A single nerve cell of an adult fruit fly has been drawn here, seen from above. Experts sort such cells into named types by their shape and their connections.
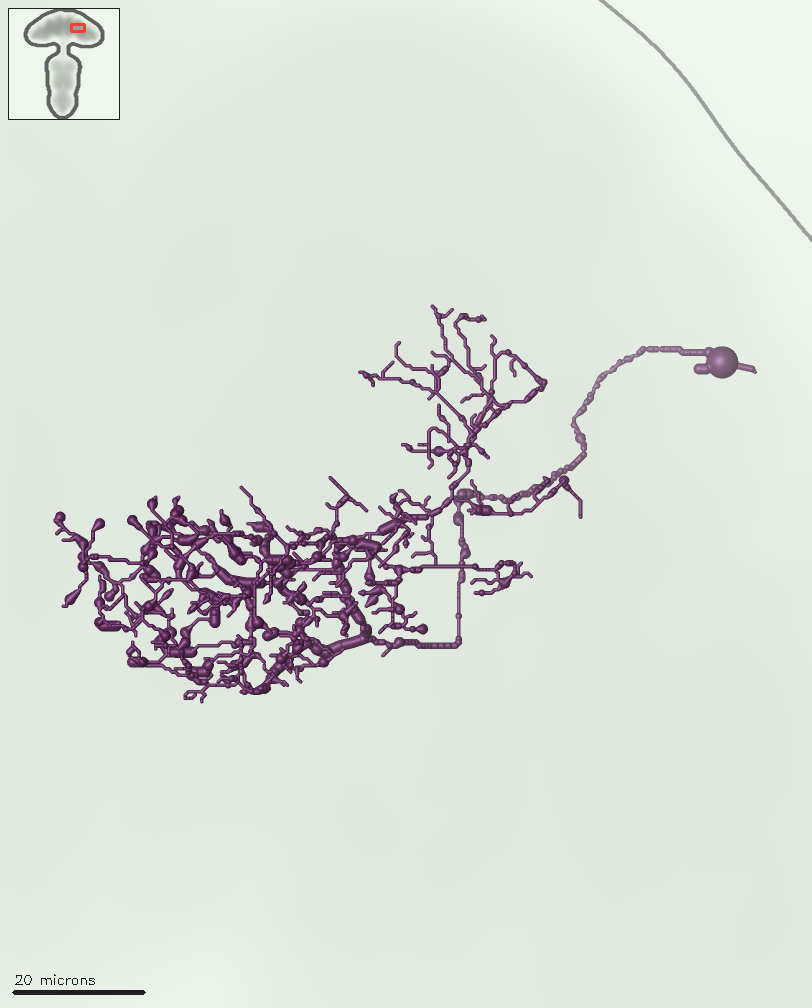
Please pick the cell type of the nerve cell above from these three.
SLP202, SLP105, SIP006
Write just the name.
SLP202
